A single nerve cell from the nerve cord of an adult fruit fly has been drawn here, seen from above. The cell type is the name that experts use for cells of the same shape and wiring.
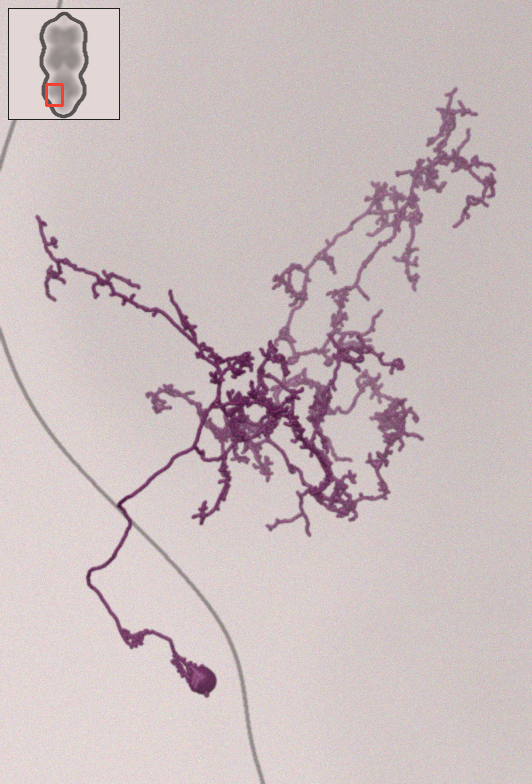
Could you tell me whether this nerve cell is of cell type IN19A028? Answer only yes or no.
no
